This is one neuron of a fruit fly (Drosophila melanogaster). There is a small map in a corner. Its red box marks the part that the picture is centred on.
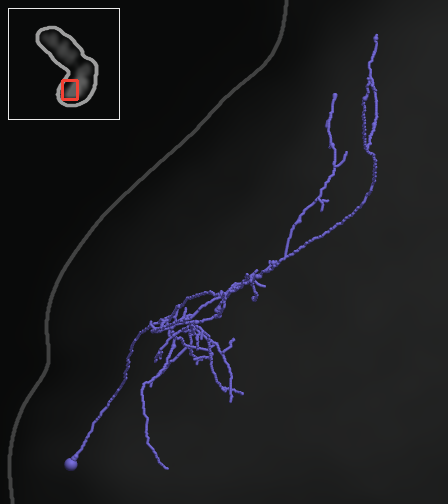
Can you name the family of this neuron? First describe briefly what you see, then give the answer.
The cell body can be seen at the lower left of the picture. Dozens of branch ends can be seen. It is a central-brain intrinsic neuron. The family is hemilineage LHp2.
